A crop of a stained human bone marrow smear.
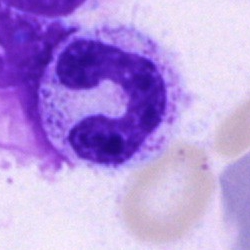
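Band neutrophil, the cell in the middle of a stained human bone marrow smear. Outline round. Nucleus curved into a C shape, open toward the left. Chromatin dark purple, coarsely clumped. No nucleoli visible.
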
